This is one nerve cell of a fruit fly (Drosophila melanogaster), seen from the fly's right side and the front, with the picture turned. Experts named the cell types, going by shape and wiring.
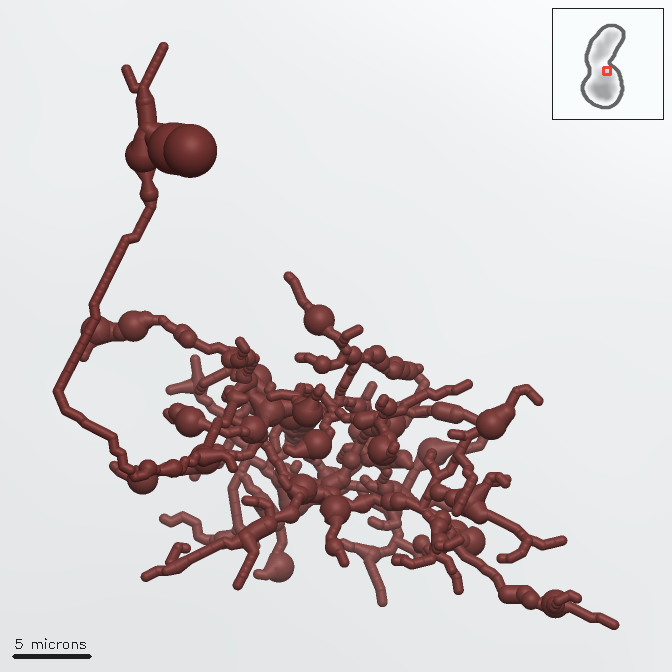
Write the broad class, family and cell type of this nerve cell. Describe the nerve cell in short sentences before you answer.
The cell body is at the upper left of the picture. By the scale bar it is about 40 microns tall in this view. Dozens of branch ends can be seen. It is an optic-lobe intrinsic neuron. The family is Mi. It is of cell type Mi10.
